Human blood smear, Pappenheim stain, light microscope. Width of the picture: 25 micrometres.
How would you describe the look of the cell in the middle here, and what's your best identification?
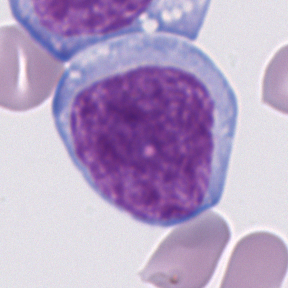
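A smooth, rounded outline without surface projections encloses this cell. Its roundish nucleus fills most of the cell and lies off-centre, towards the bottom. No granules are visible in the cytoplasm. The cell shown is a myeloblast.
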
